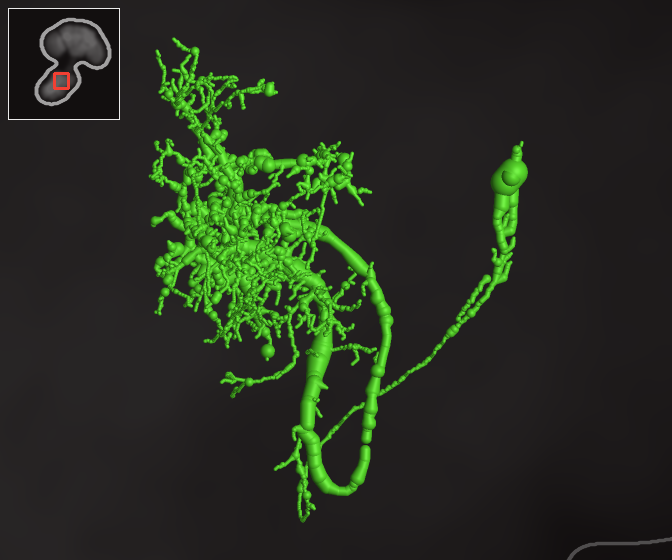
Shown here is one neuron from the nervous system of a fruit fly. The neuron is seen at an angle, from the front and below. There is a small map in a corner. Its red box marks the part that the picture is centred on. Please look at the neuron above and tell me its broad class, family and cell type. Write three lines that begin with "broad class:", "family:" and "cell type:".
broad class: nerve-cord intrinsic neuron
family: hemilineage 19A
cell type: IN19A026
